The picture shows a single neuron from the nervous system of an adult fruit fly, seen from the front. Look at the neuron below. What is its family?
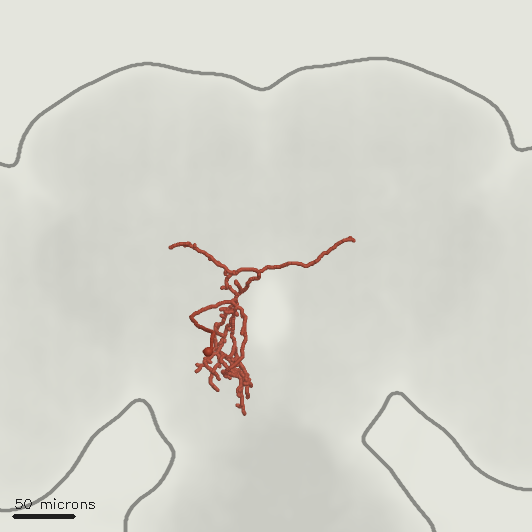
hemilineage PSa1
